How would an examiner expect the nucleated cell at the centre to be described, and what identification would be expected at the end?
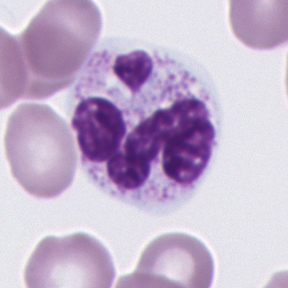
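Smooth, roughly round outline. Nucleus split into several separate lobes; one small lobe lies apart at the top. Chromatin dark purple, coarsely clumped. Cell: segmented neutrophil.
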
